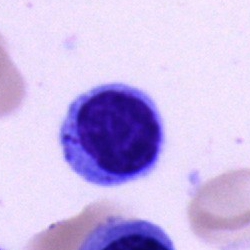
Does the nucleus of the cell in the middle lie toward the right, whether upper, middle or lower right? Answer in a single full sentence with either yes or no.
Yes, the nucleus of this cell lies toward the right.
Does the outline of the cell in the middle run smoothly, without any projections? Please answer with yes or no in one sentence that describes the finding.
Yes, this cell's outline runs smooth, without projections.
